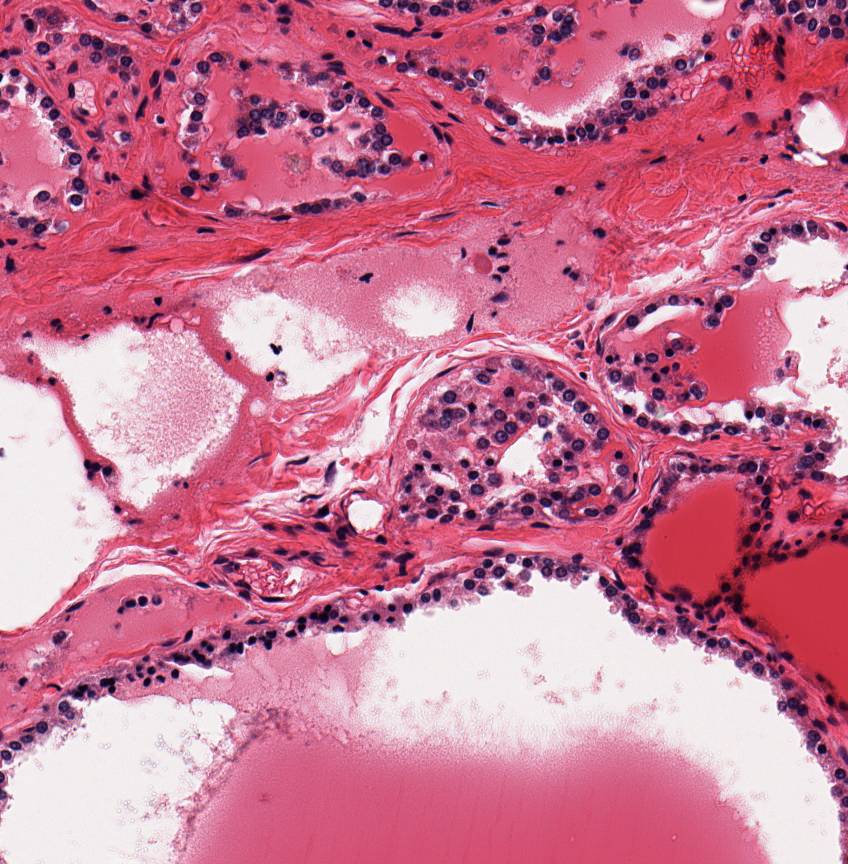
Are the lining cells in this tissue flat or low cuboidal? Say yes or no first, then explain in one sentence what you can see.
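Yes. The spaces are lined by a single layer of low cuboidal to flattened epithelial cells.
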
